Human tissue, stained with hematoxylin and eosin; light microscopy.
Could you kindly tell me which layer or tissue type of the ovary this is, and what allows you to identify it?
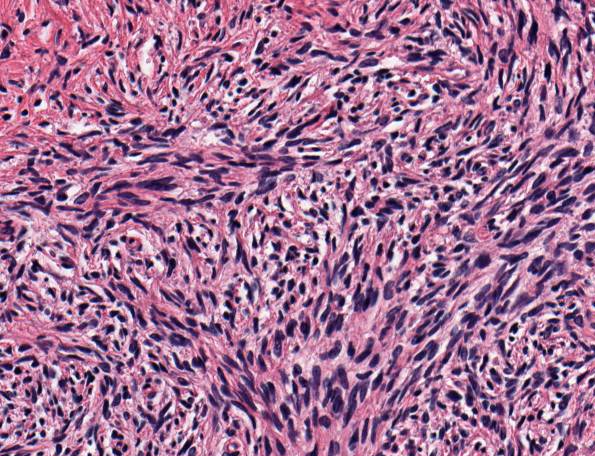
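What you're looking at is ovarian cortex. See how densely cellular it is, with crowded nuclei and little space between them.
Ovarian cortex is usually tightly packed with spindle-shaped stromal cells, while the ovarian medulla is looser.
Here the spindle cells fill the whole field in short fascicles running in many directions and intersecting. Most nuclei are elongated, dark-staining and tapered at their ends, and the pale pink cytoplasm has indistinct cell borders.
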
